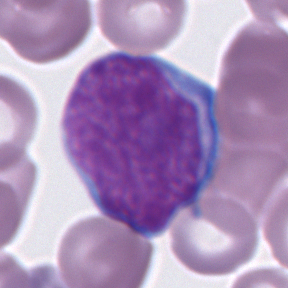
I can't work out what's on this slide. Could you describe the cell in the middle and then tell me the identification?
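First, the outline is irregular and somewhat angular. Next, the nucleus forms a single unlobed mass. Then the cytoplasm: a thin rim, widest along the right side, with no granules visible. Last, the cell is a myeloblast.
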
